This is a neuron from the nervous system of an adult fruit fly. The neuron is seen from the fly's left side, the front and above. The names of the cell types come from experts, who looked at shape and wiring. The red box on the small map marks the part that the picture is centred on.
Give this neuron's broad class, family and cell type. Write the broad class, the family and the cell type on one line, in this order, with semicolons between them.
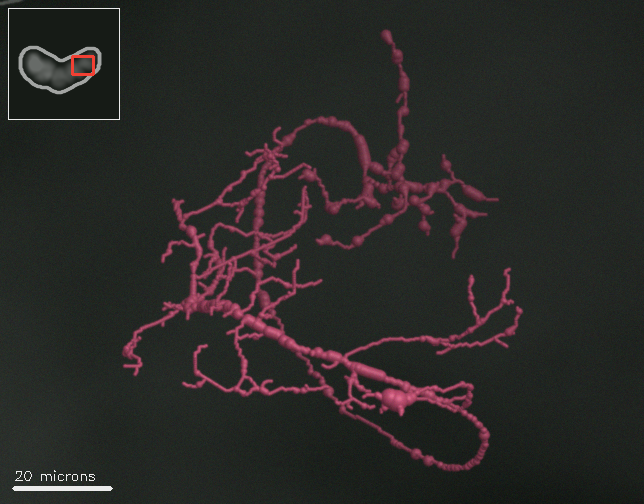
nerve-cord intrinsic neuron; hemilineage 01A; IN01A066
